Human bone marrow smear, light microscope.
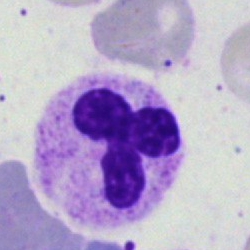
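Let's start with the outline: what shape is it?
Roughly round, and the edge is smooth, with no surface projections.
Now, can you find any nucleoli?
No, none are visible in the nucleus.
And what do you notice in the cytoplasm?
Fine purple-pink granules, scattered throughout.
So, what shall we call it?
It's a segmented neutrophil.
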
